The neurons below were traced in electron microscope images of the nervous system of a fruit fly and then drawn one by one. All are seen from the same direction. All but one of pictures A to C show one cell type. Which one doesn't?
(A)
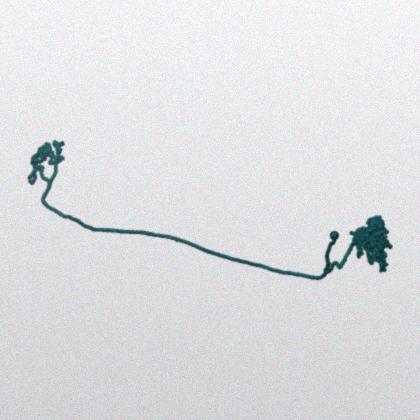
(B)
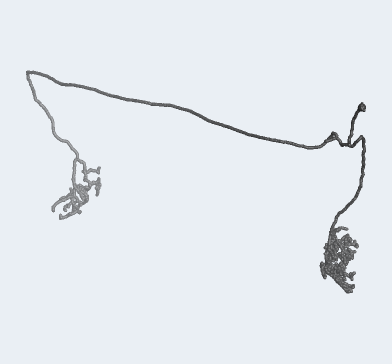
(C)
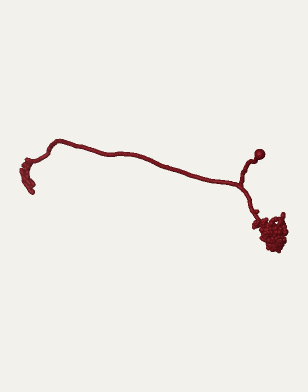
B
